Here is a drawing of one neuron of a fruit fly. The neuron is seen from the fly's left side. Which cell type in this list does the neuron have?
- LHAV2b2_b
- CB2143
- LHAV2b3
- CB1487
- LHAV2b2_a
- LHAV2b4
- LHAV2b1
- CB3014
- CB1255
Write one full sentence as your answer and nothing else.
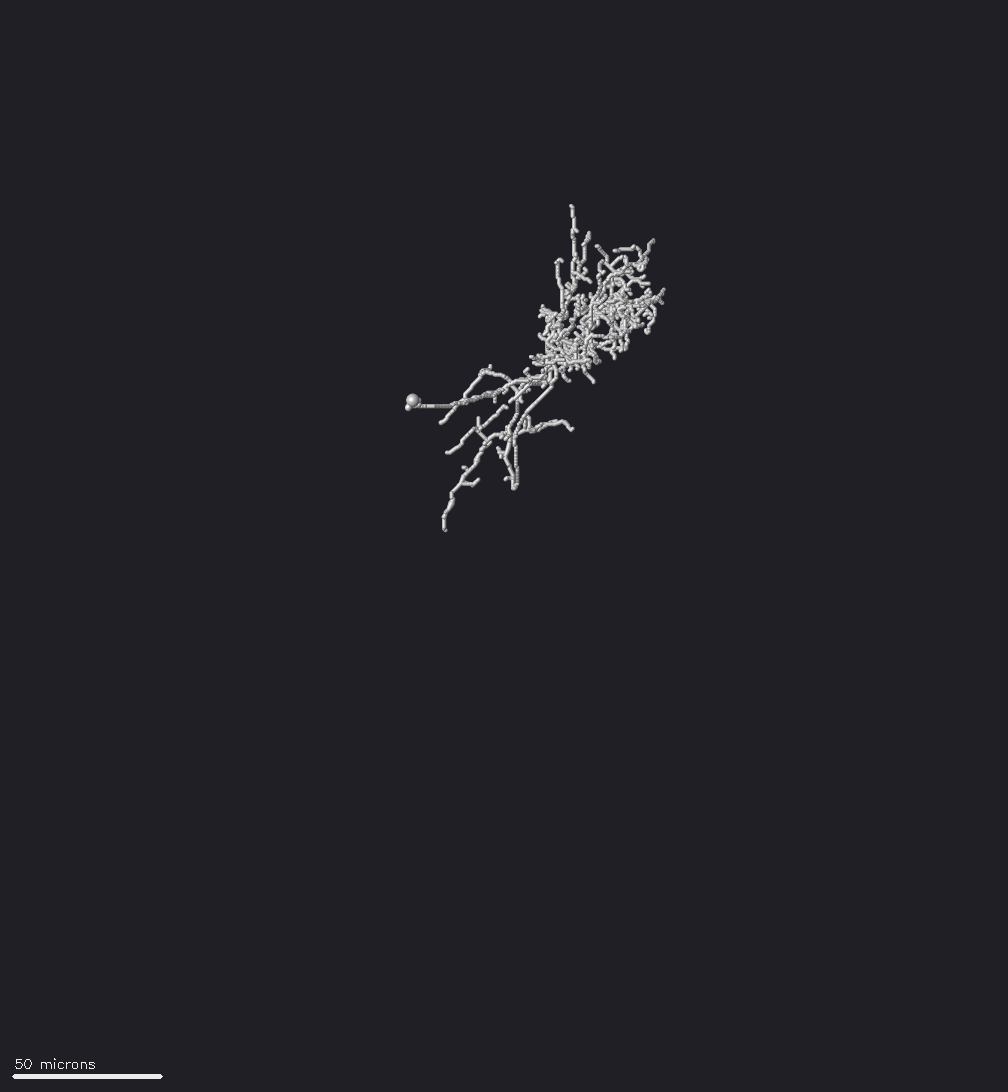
Classified by cell type, this neuron is LHAV2b2_b.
